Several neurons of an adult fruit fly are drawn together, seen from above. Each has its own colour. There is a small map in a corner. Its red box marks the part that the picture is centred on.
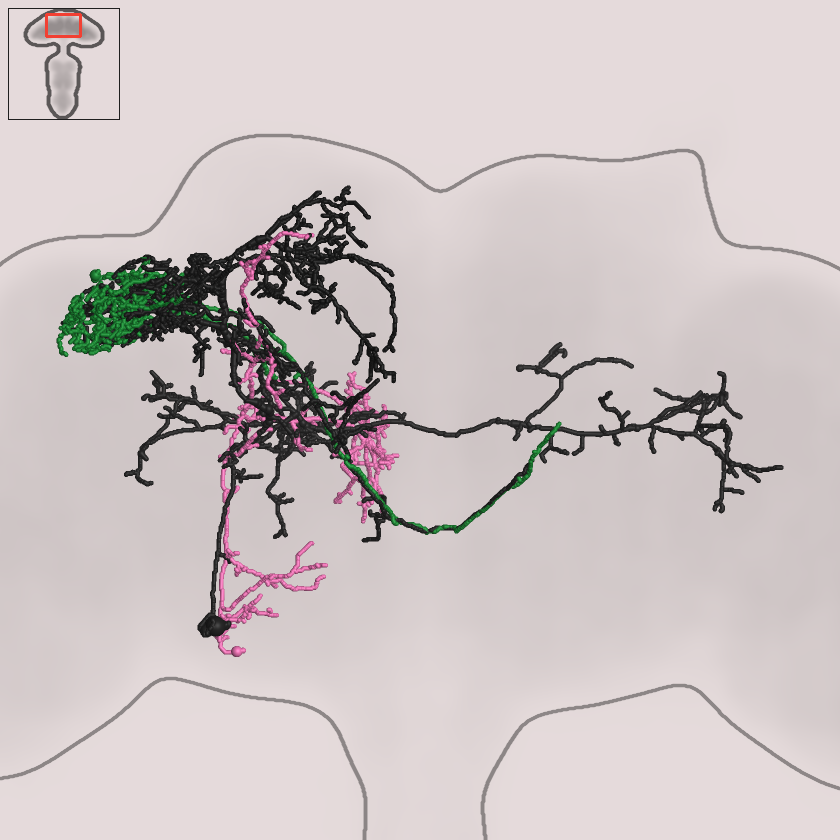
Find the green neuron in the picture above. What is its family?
hemilineage AOTUv3_dorsal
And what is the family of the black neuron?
hemilineage SMPpv2_ventral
